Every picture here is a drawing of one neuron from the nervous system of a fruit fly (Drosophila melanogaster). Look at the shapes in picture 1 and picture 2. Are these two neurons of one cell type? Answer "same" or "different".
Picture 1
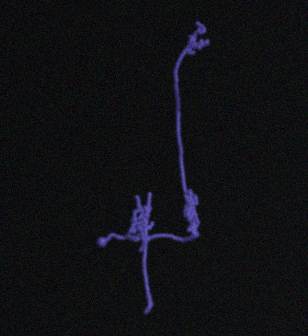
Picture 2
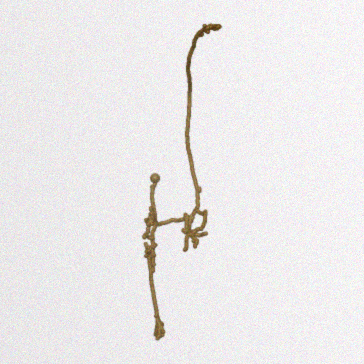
different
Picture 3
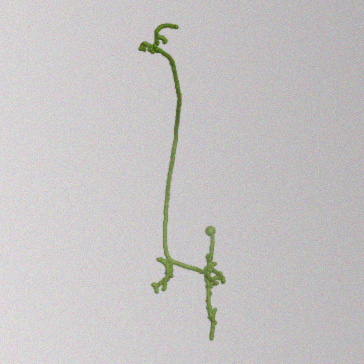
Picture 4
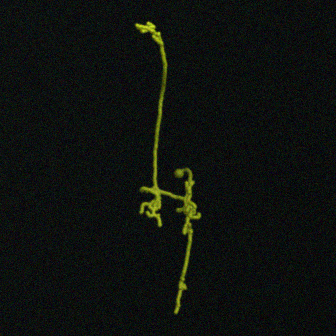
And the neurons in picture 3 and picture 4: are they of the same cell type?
same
